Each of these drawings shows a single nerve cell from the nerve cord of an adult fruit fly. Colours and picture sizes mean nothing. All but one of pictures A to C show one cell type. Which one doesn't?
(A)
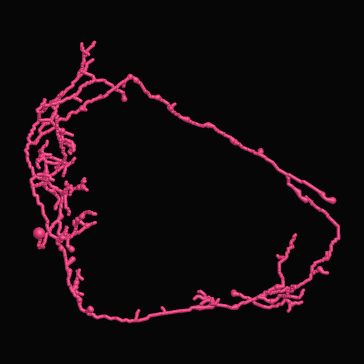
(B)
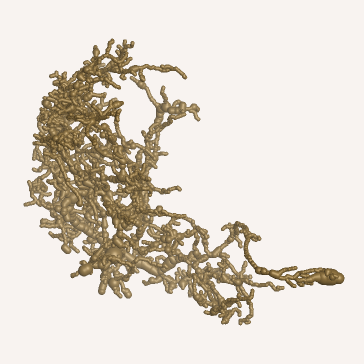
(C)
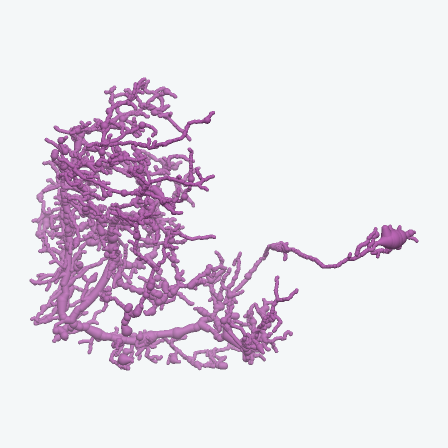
Picture A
